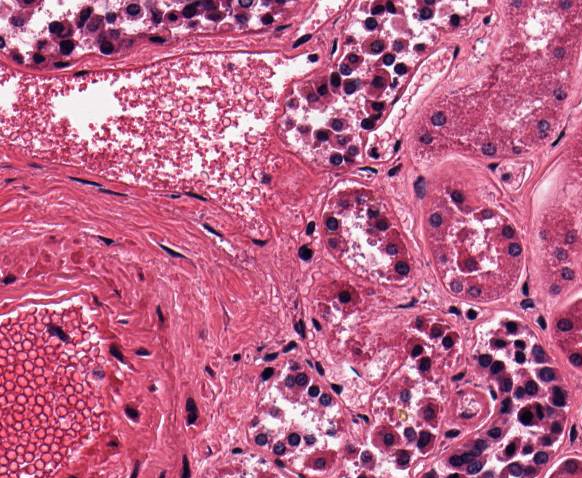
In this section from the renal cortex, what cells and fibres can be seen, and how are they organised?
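Start in the lower left corner, where a vessel lumen is packed tightly with red blood cells and ringed by a thick wall of spindle cells. Across the middle left, between the two vessels, runs a band of dense pink collagen fibres with elongated dark nuclei. On the right, thin fibrous septa divide the epithelial units, whose cells have round nuclei and pink granular cytoplasm.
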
